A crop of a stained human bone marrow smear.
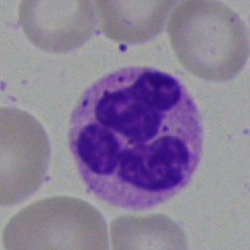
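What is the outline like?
Round and smooth, I'd say.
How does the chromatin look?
Dark purple and densely clumped, with no nucleoli visible.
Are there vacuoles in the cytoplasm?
None that I can see.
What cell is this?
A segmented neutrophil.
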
